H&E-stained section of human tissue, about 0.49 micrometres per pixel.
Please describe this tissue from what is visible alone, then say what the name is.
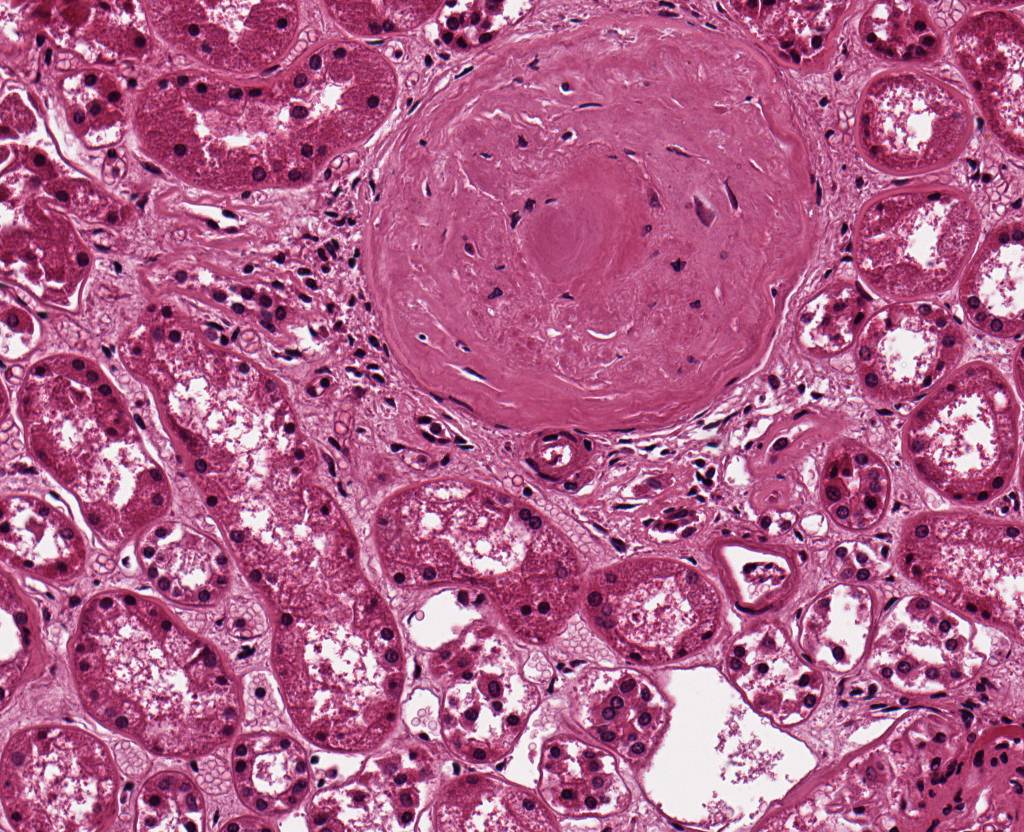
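Closely packed tubules, cut in round and oblong profiles, fill the field around one large round structure in the upper centre. The tubules are lined by a single layer of cuboidal cells with granular eosinophilic cytoplasm and round dark nuclei. Left of it, dark round nuclei of lymphocyte-like cells cluster in the stroma. This is renal cortex.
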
